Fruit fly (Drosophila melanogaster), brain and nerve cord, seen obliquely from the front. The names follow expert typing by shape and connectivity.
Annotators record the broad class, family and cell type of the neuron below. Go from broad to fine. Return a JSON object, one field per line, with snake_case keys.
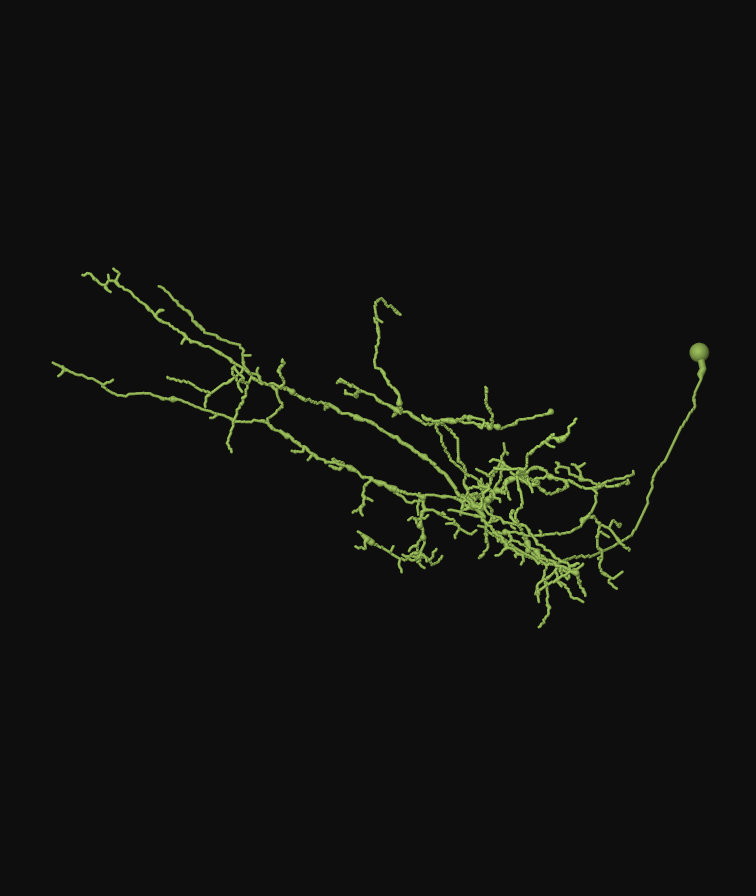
{
 "broad_class": "central-brain intrinsic neuron",
 "family": "hemilineage LB0",
 "cell_type": "GNG348"
}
